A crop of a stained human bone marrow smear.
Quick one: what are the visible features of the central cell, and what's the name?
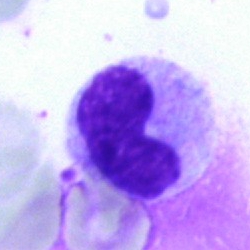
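Taking each feature in turn, the outline of the cell is roughly round. Next, the nucleus is kidney-shaped, with an indentation on its right side. Its position is off-centre, toward the left of the cell. Within the nucleus, no nucleoli are visible. This is a band neutrophil.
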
